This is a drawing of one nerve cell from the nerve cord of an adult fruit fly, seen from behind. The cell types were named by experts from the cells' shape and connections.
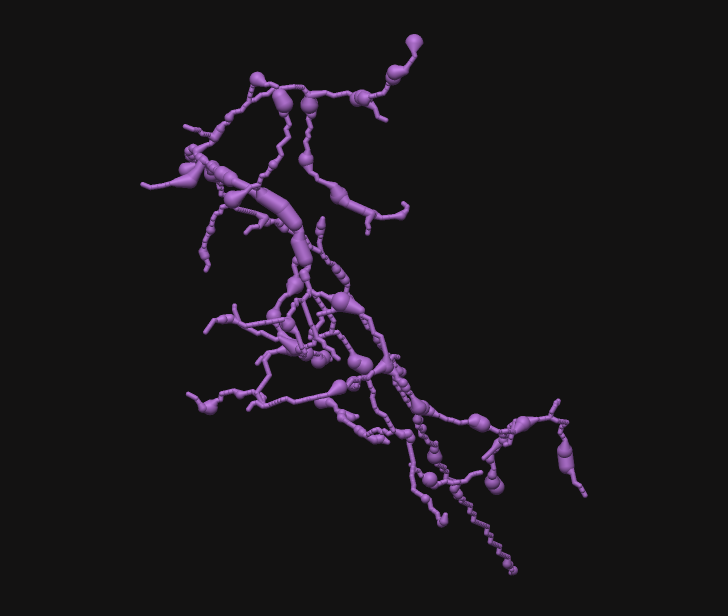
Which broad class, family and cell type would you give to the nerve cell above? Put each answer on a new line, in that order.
descending neuron
DNge
DNge077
